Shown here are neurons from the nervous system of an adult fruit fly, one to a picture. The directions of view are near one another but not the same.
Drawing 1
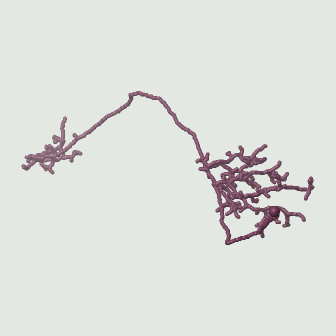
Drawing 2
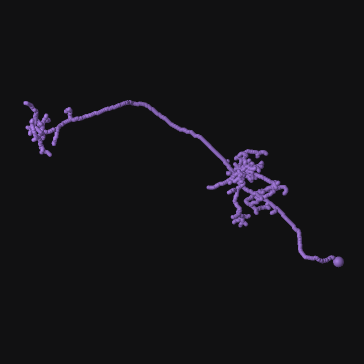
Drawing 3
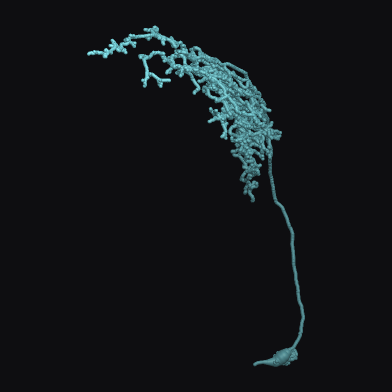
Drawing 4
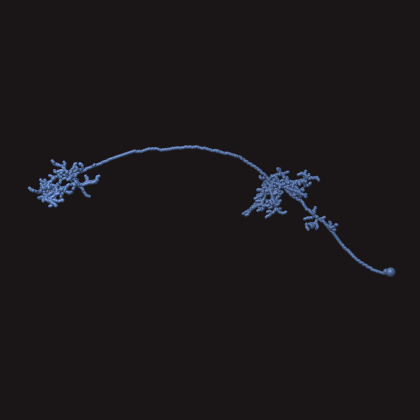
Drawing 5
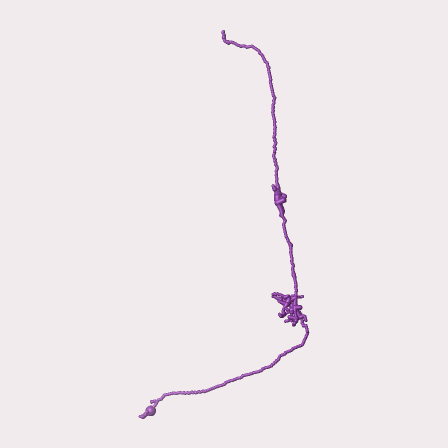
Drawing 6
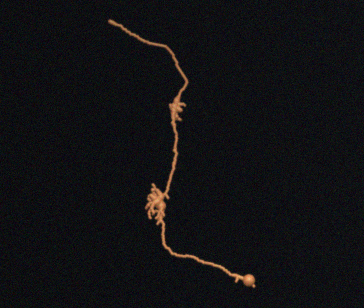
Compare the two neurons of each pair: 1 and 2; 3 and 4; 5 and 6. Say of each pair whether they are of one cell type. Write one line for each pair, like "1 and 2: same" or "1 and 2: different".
1 and 2: same
3 and 4: different
5 and 6: same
